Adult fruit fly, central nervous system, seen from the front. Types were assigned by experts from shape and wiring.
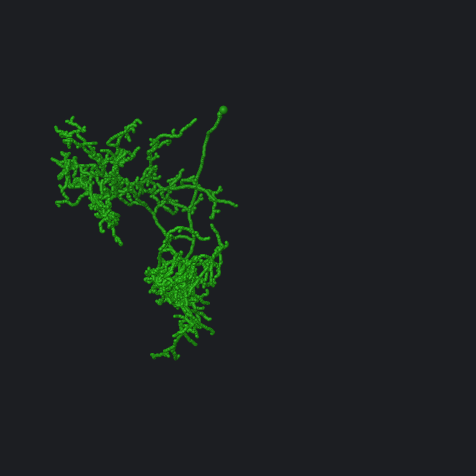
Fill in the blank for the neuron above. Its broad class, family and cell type: central-brain intrinsic neuron; PPM; PPM1201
